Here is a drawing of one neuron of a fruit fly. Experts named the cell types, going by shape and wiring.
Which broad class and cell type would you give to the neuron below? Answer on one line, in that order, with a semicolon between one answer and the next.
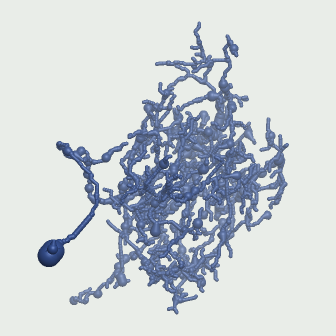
central-brain intrinsic neuron; AVLP401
